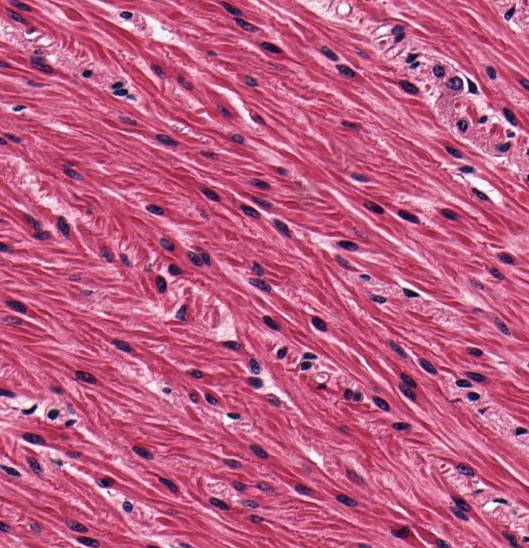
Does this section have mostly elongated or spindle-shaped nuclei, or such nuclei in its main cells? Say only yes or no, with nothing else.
Yes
